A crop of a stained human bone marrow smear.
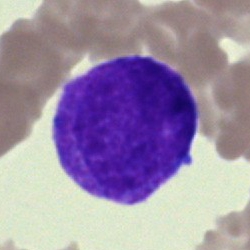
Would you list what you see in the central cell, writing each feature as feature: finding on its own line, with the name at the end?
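Nucleus: seems to fill nearly the whole cell
Granules: I find none in the cell
Vacuoles: none visible, as far as I can tell
Knob: a small one projecting from the lower right edge
Name: blast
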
